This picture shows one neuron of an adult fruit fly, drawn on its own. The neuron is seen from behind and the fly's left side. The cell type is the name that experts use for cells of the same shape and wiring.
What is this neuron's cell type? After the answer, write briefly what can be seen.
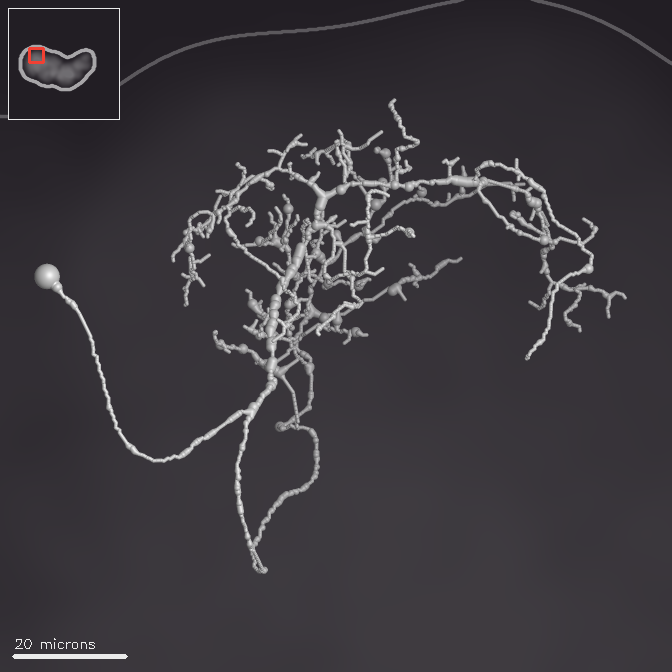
It is of cell type SLP038. Its broad class is central-brain intrinsic neuron. The cell body is on the left of the picture. From left to right in the picture it spans about 100 microns. The picture shows dozens of branch ends.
